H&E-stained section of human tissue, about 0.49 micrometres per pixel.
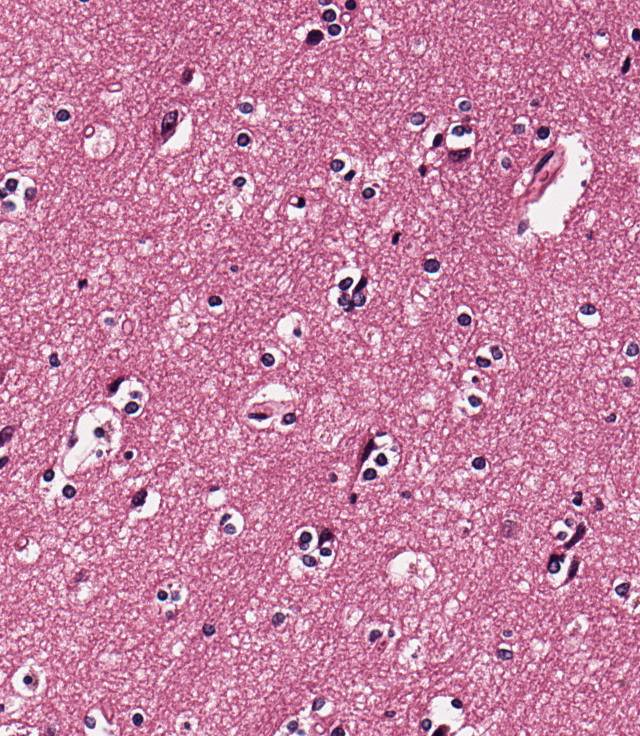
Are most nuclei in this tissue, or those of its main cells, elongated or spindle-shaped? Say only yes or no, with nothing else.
No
